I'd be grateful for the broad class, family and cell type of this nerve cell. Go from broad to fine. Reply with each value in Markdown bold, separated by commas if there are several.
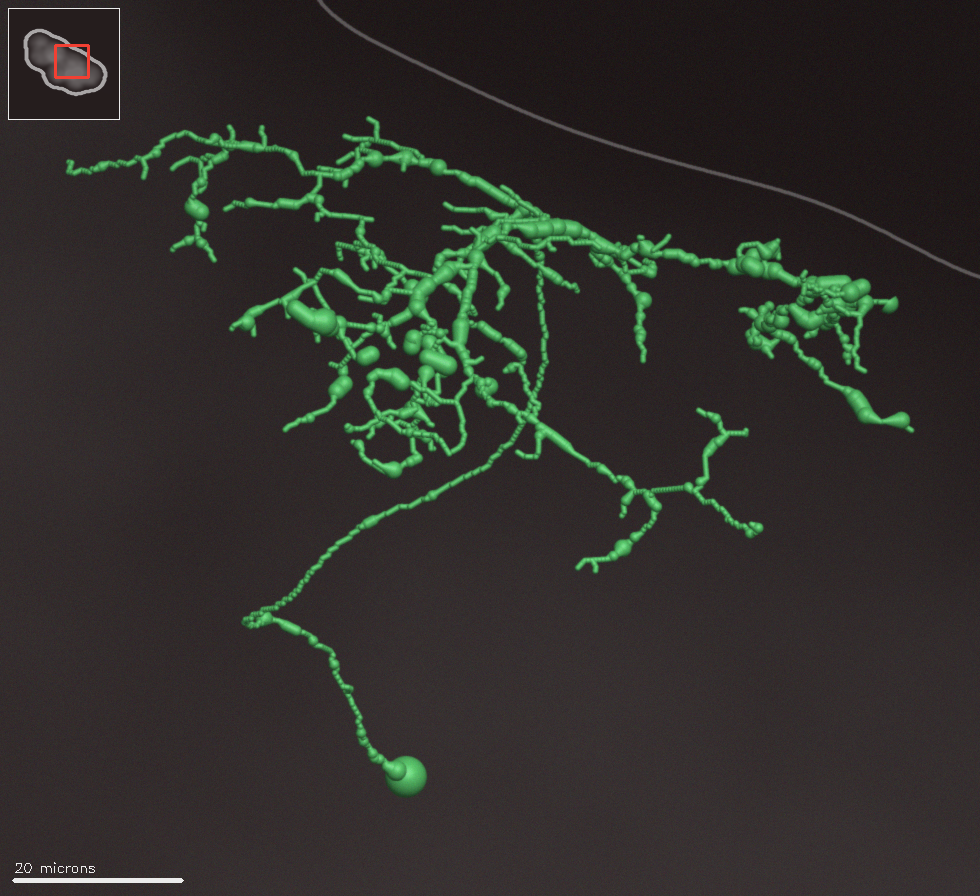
**nerve-cord intrinsic neuron**, **hemilineage 03B**, **IN03B074**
